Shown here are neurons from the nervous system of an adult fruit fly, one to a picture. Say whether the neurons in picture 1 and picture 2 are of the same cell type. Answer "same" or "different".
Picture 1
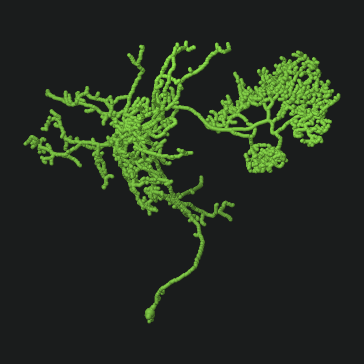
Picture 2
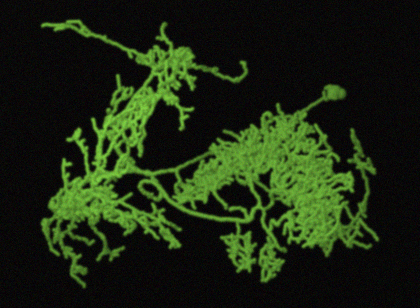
different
